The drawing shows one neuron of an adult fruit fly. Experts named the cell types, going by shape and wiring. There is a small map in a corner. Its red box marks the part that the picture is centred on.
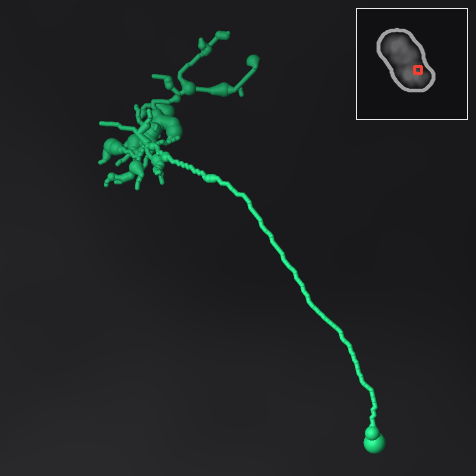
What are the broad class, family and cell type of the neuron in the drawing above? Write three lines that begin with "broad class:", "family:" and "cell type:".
broad class: optic-lobe intrinsic neuron
family: Dm
cell type: Dm2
